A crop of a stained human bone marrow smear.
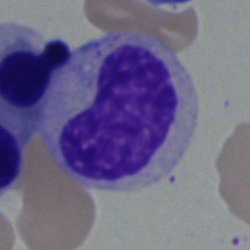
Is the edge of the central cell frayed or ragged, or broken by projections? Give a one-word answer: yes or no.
No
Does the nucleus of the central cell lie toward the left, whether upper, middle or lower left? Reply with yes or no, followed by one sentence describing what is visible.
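No. The nucleus sits toward the right of the cell, leaving a wider band of cytoplasm on the left.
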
